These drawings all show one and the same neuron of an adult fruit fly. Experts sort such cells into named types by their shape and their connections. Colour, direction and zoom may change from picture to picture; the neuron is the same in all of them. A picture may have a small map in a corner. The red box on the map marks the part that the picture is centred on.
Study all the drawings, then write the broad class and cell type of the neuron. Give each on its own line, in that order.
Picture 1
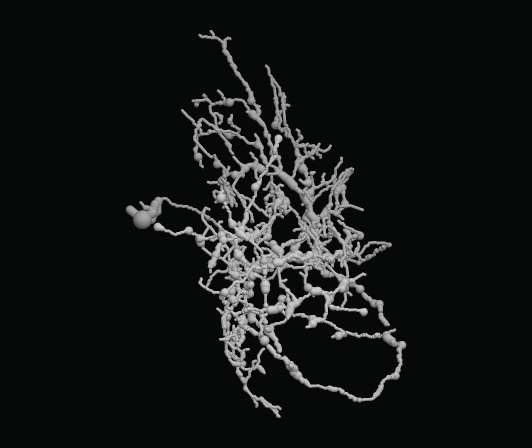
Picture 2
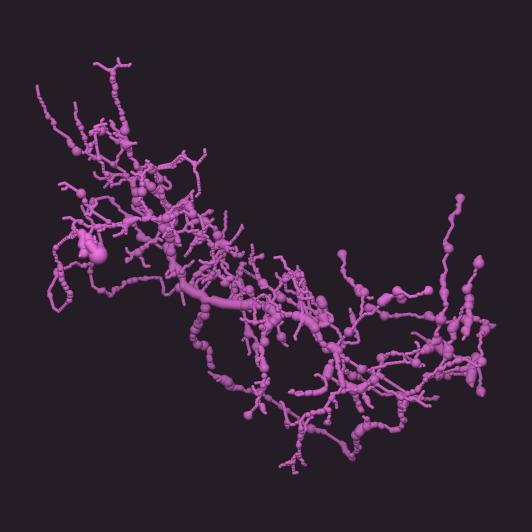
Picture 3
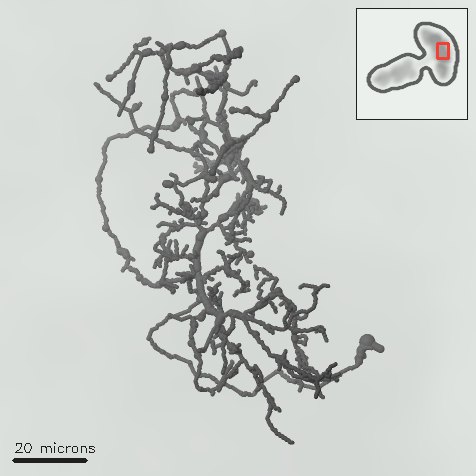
central-brain intrinsic neuron
GNG086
